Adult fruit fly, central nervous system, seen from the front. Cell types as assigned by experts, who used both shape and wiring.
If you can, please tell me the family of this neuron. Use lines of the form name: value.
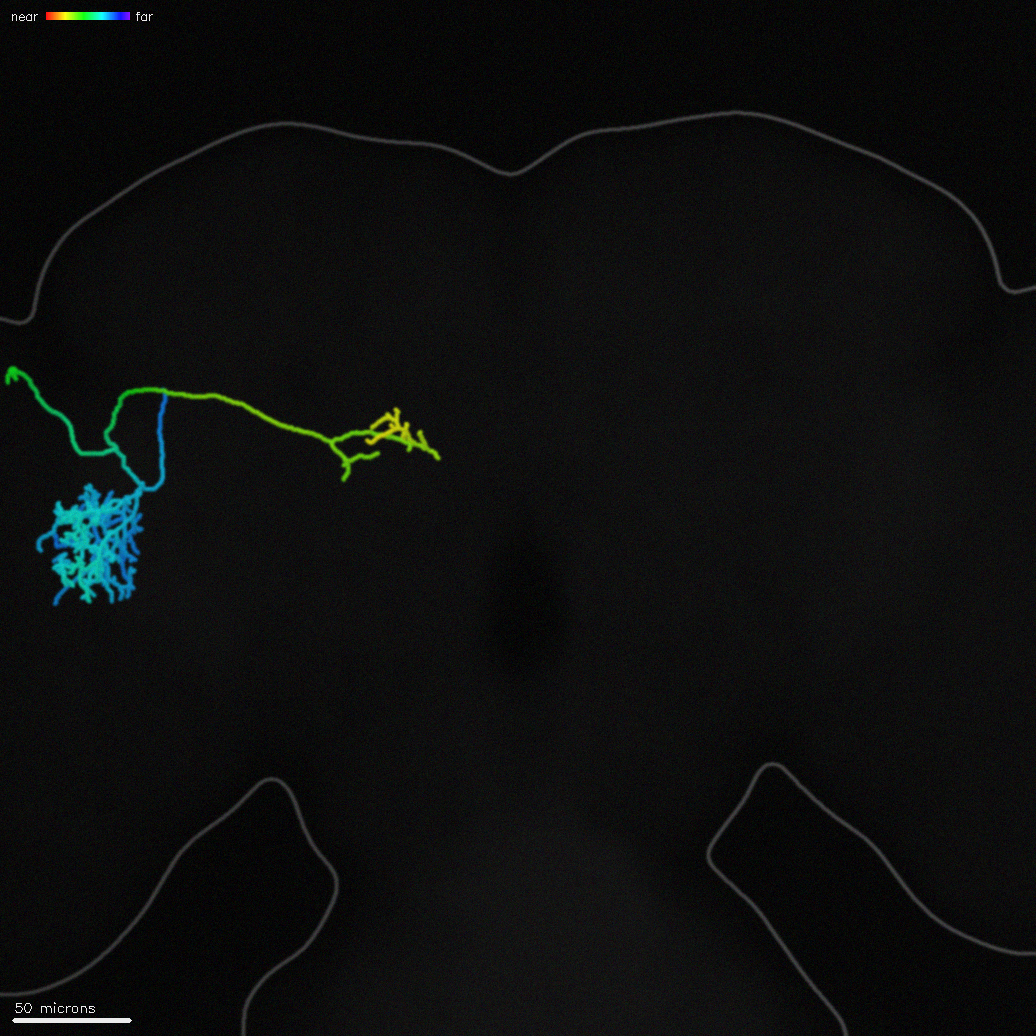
family: hemilineage SLPa&l1_lateral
